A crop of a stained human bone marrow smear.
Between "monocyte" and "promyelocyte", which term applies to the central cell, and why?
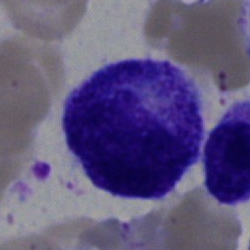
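I'd call this a promyelocyte rather than a monocyte.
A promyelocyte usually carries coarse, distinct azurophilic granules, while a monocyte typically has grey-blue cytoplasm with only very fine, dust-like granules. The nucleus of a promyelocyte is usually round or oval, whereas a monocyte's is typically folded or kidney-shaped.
Here the picture is somewhat blurred, which softens fine detail. The cell's outline is roughly round. In its upper right part there is a paler, streaky zone, and no clear vacuoles are visible anywhere in it.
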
